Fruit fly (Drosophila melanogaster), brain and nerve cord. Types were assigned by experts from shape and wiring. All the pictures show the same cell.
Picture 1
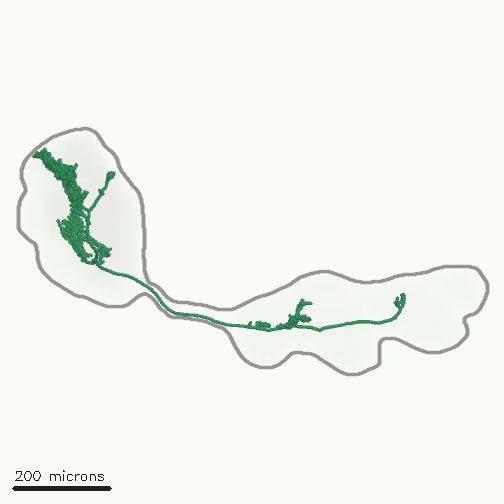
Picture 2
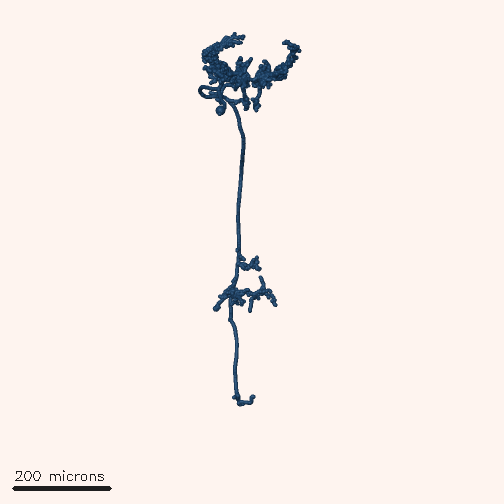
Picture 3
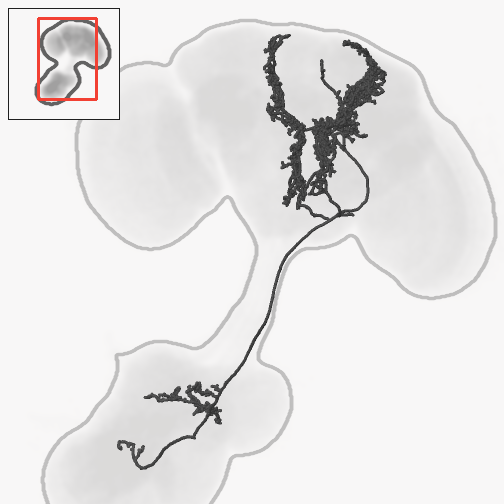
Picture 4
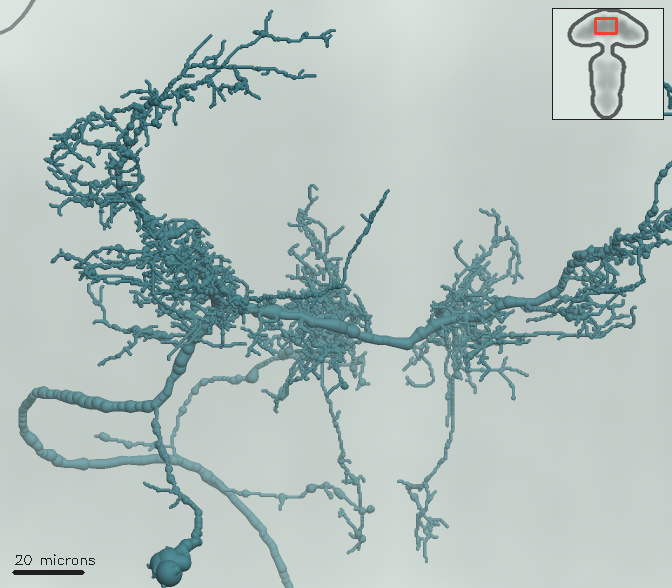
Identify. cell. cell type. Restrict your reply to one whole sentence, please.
The cell type of this neuron is pIP10.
